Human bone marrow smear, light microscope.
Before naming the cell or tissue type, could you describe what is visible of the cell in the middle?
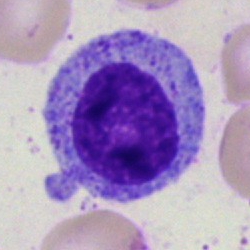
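Let me start with the outline, which is roughly round. Through the cytoplasm I can see dark purple granules, scattered rather than packed. At the lower left edge, a single small bulge of cytoplasm juts out. I don't find any clear vacuoles in the cytoplasm. This is a myelocyte.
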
